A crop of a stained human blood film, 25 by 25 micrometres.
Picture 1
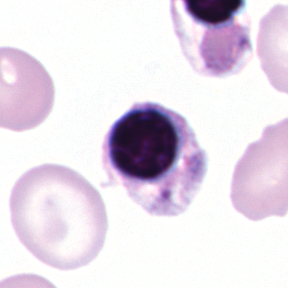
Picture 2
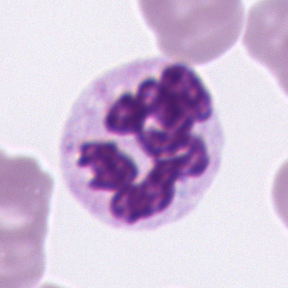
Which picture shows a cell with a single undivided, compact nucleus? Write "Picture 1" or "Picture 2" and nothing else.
Picture 1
